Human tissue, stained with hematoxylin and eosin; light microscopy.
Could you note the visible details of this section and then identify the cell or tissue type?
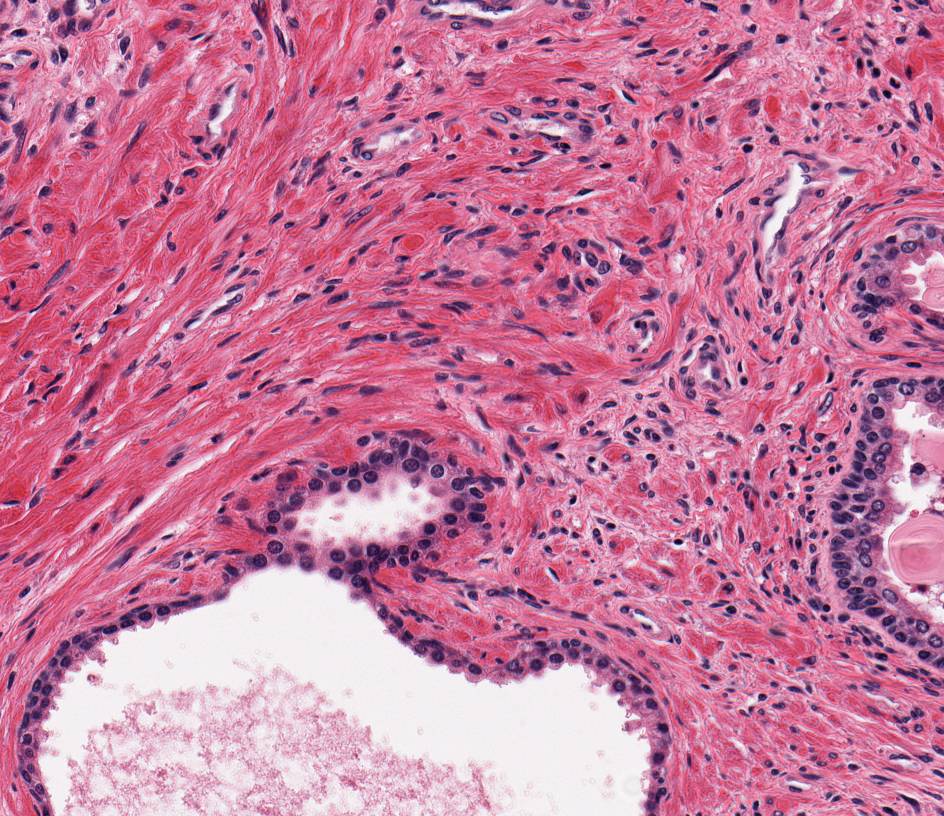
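Let's start with the layout: glands run along the bottom and the right edge, and the upper and central field is stroma. Look inside the gland at the right edge and you'll find a rounded, glassy, dense pink body in its lumen. In the stroma, most nuclei are elongated and spindle-shaped, and small thin-walled vessels with slit-like lumens are scattered through its upper part. This is prostate.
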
